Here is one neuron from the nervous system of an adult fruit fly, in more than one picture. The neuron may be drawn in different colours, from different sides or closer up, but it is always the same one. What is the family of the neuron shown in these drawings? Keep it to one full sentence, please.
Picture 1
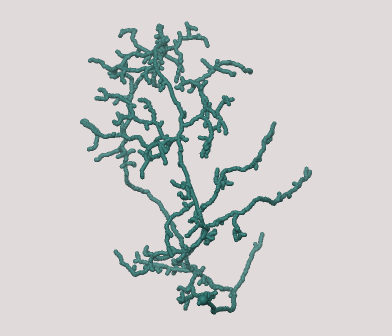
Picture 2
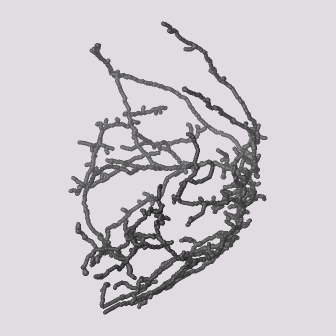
The family to which the neuron belongs is hemilineage 04B.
